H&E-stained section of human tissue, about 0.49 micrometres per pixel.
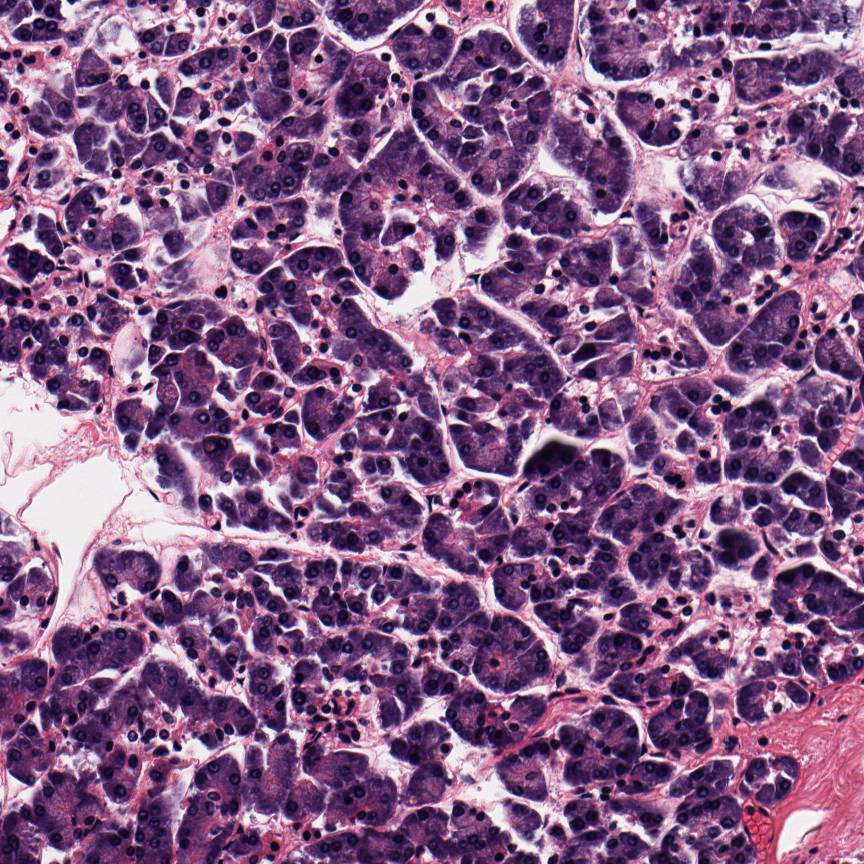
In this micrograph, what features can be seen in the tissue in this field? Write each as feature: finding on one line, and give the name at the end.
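Arrangement: closely packed acini filling nearly the whole field
Stroma: only thin connective tissue strands between acini
Acinar cytoplasm: deep purple, granular
Nuclei: small, round, dark, toward the cell base
Lumina: tiny, mostly inconspicuous
Tissue: pancreas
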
